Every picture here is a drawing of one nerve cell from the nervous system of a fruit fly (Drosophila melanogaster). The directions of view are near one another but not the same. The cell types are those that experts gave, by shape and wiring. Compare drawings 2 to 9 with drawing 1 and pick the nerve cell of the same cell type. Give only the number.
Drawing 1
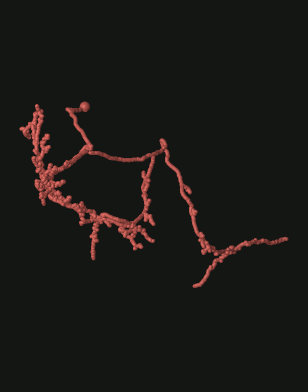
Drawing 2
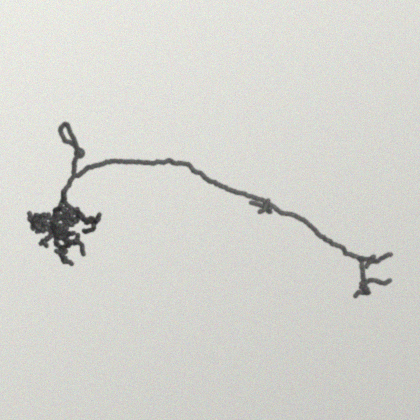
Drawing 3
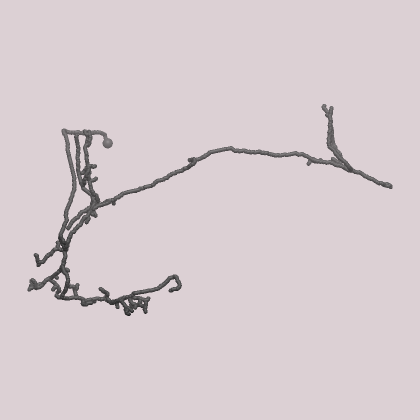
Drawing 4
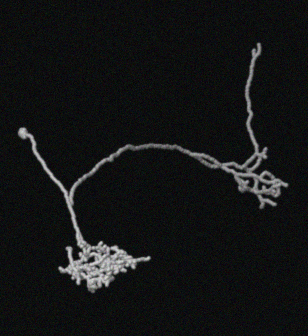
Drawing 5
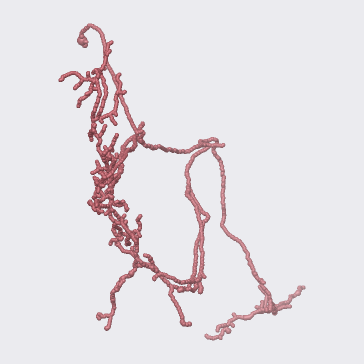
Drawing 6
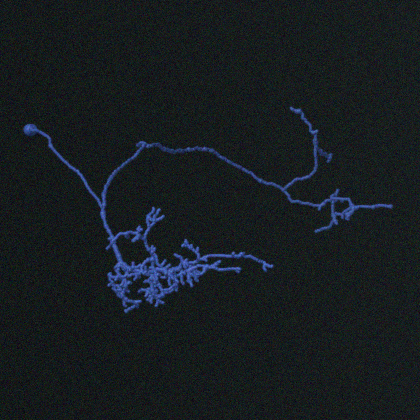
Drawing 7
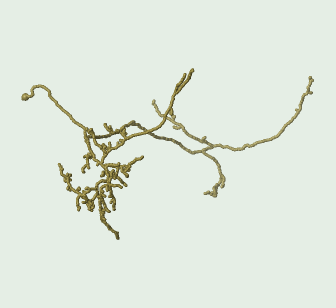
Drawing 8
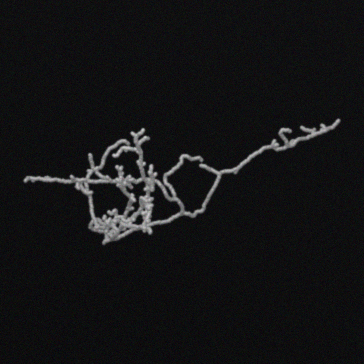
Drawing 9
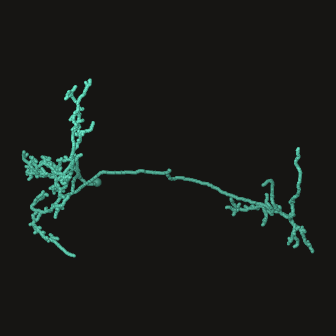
5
